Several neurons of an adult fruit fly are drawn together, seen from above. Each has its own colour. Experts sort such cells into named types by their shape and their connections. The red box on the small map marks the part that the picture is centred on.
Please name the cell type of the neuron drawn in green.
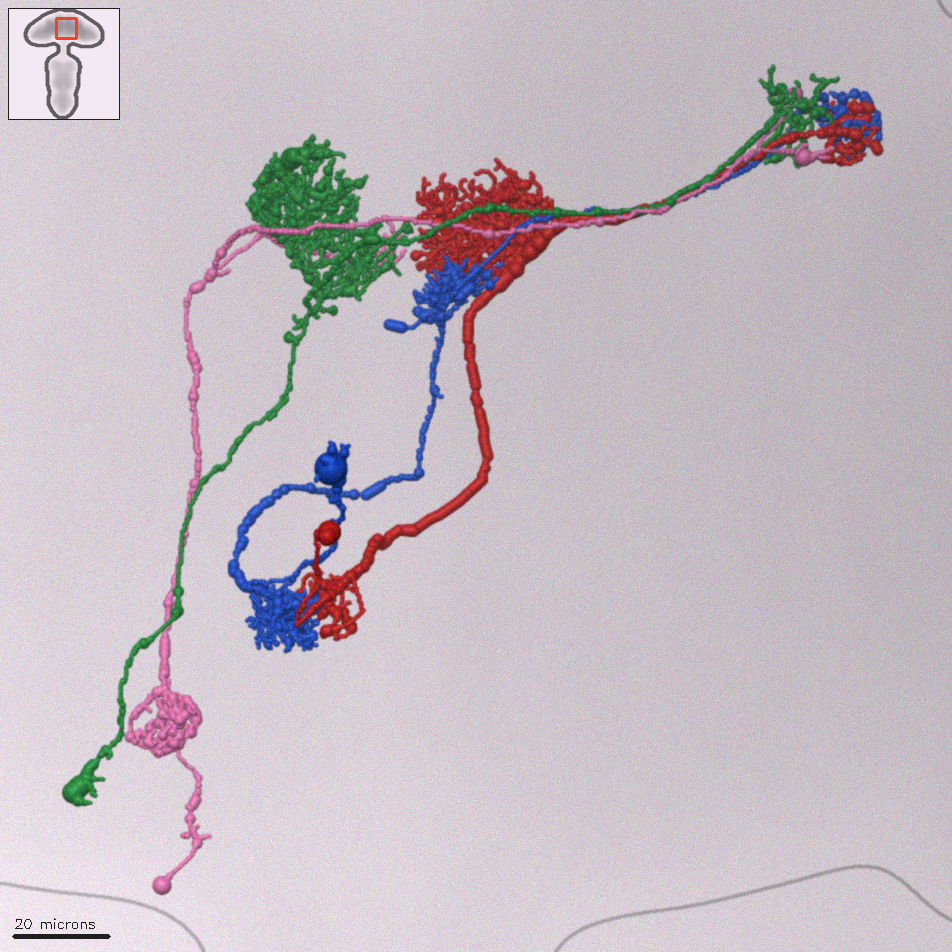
EL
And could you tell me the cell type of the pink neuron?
EPGt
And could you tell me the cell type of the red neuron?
EPG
